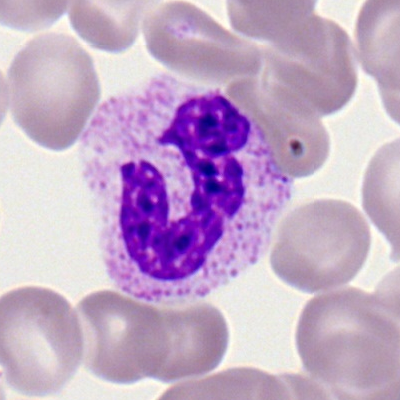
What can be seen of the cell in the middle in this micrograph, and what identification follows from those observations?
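The cell is roughly round, its edges slightly uneven. Its nucleus forms a single thick curved band bent into a hook, with the open side of the curve facing upper left. The cytoplasm is abundant and pale pinkish-lilac. Answer: band neutrophil.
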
